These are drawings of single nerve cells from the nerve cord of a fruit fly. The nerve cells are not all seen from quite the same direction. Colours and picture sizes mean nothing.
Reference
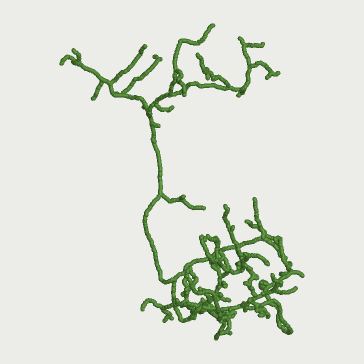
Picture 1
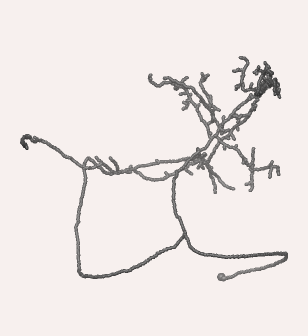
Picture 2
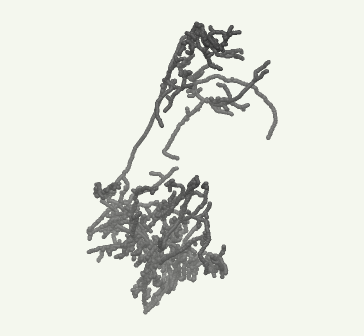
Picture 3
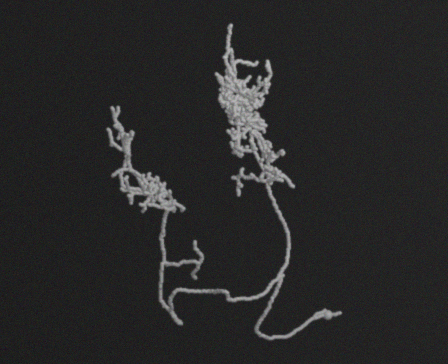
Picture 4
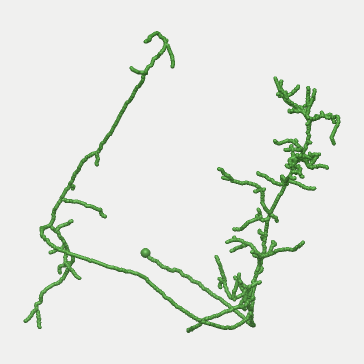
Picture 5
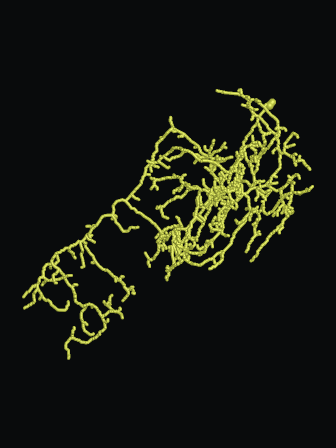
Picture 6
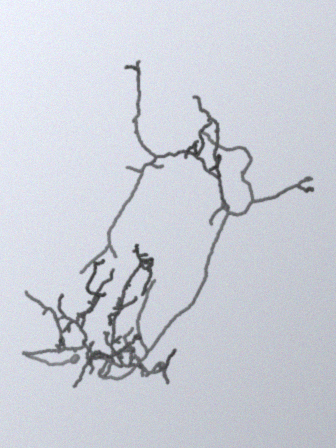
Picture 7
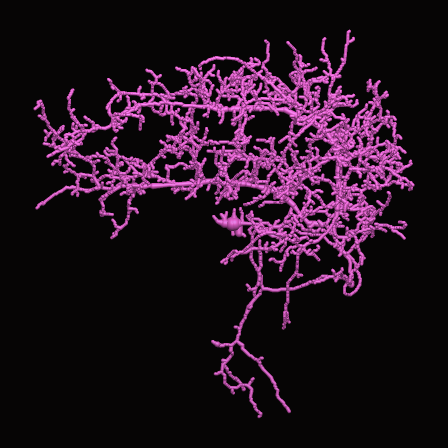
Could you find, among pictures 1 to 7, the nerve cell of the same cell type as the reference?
Picture 6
